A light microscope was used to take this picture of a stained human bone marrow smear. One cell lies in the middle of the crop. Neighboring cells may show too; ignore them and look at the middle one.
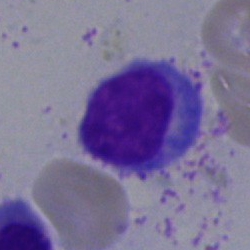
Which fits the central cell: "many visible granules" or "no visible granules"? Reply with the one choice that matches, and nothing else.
No visible granules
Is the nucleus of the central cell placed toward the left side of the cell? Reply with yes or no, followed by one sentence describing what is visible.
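Yes. The nucleus lies off-centre, toward the left side of the cell.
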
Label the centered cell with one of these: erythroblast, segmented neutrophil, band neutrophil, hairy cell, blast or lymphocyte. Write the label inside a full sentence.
The cell at the central position in this crop is a lymphocyte.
